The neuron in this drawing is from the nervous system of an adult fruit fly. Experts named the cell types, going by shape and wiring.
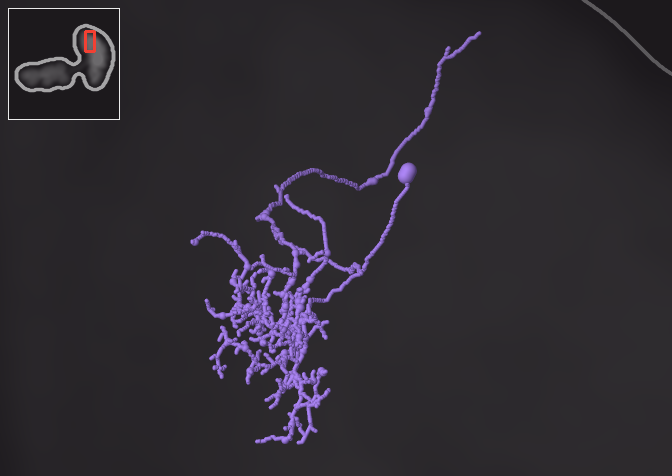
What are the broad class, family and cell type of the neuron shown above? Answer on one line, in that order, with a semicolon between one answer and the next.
visual projection neuron; LoVP; LoVP6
